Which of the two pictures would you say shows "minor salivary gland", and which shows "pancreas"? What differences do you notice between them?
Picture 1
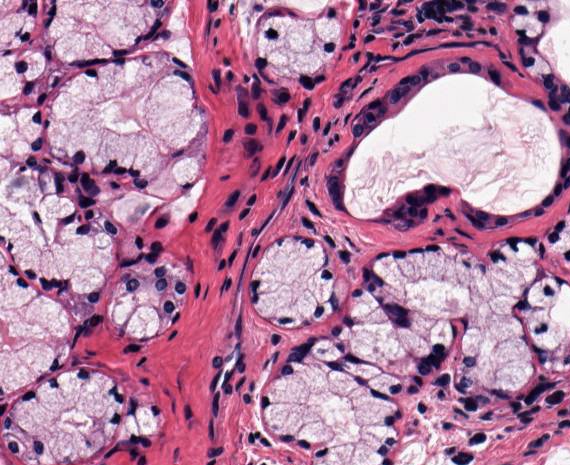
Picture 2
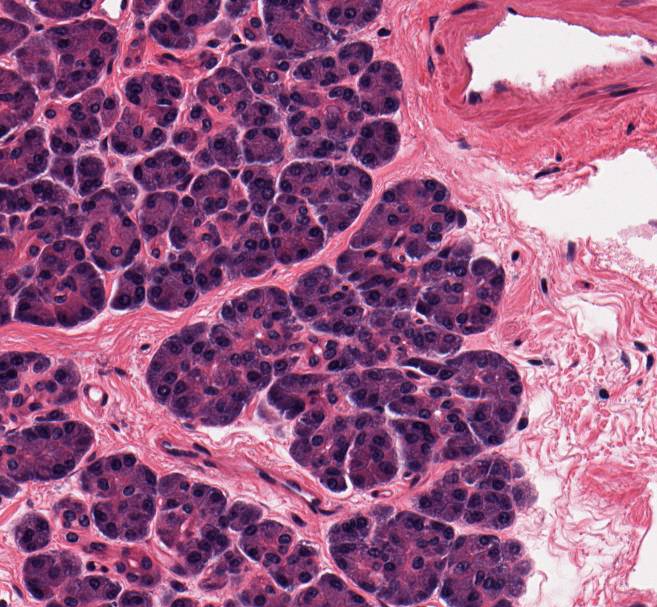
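Minor salivary gland is picture 1; pancreas is picture 2. The salivary acinar cells have pale, foamy, bubbly grey-purple cytoplasm, with dark nuclei flattened against the outer edge of each acinus.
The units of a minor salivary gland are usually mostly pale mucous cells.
That picture also has a fibrous band with elongated spindle-shaped nuclei lying along its length, and a duct lined by low cuboidal cells with dark, crowded nuclei. In the pancreas, closely packed acini fill the left and centre, split into lobules by thin pink fibrous septa, with looser connective tissue along the right edge. The acinar nuclei here are round and sit toward the base of the cells.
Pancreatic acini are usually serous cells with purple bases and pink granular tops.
No fat cells show anywhere in that field.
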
